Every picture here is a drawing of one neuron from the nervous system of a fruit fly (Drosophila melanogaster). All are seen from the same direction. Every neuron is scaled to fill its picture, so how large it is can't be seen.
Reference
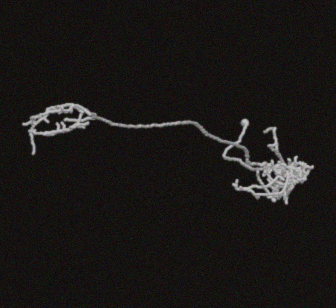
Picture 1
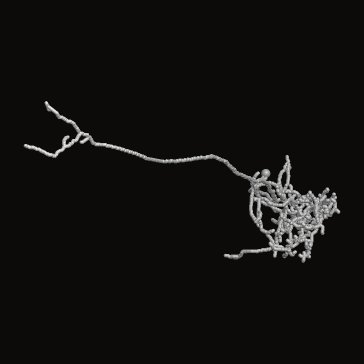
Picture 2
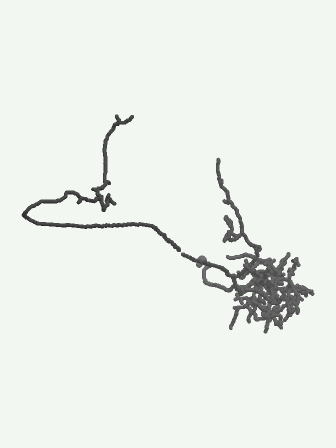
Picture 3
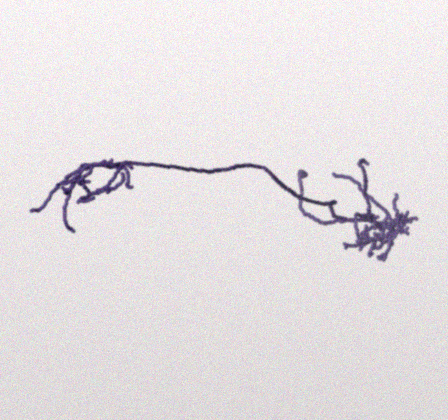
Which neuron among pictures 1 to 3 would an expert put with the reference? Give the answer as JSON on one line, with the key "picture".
{"picture": 3}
